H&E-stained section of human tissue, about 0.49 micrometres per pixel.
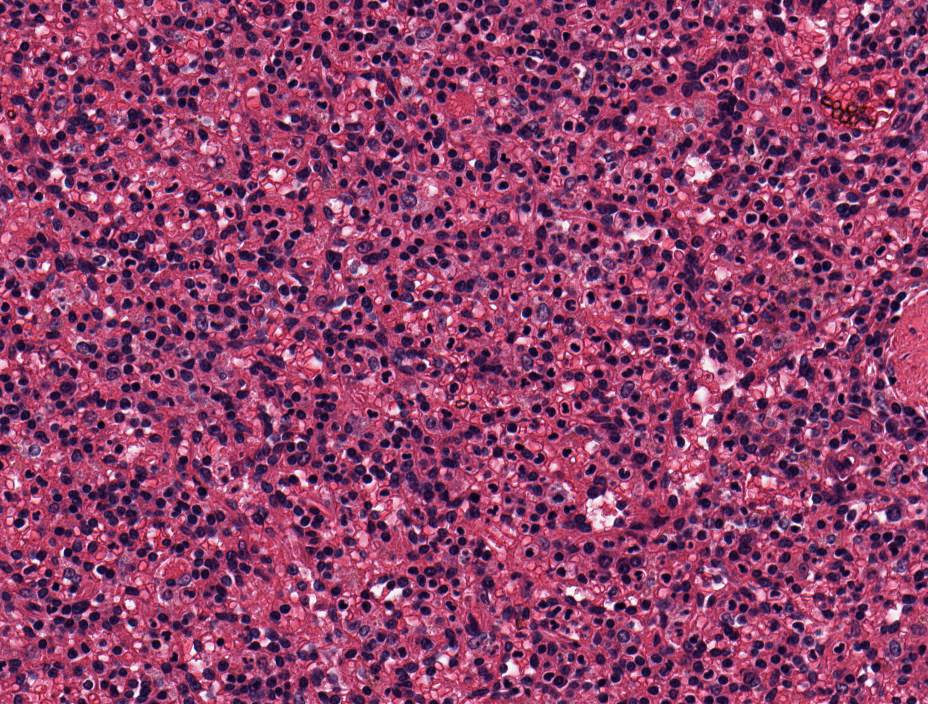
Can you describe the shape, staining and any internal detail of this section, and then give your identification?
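A diffuse sheet of densely packed cells fills the field, without glands or epithelium. Most nuclei are small, round and dark, lymphocyte-like; scattered larger cells have paler, more open nuclei. At the right edge, mid-height, a homogeneous pink structure is partly cut off. This is spleen.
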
